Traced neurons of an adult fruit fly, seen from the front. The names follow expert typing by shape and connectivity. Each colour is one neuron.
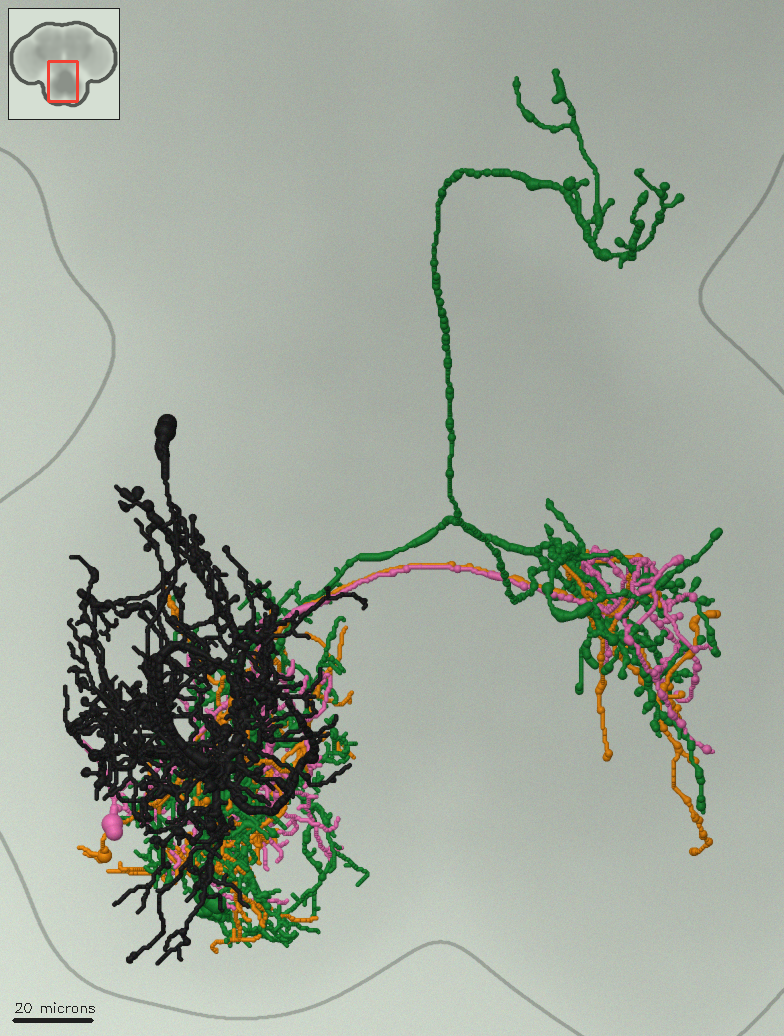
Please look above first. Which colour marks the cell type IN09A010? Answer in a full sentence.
The colour is black.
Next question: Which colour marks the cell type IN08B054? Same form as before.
The colour is pink.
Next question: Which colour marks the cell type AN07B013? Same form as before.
The colour is green.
